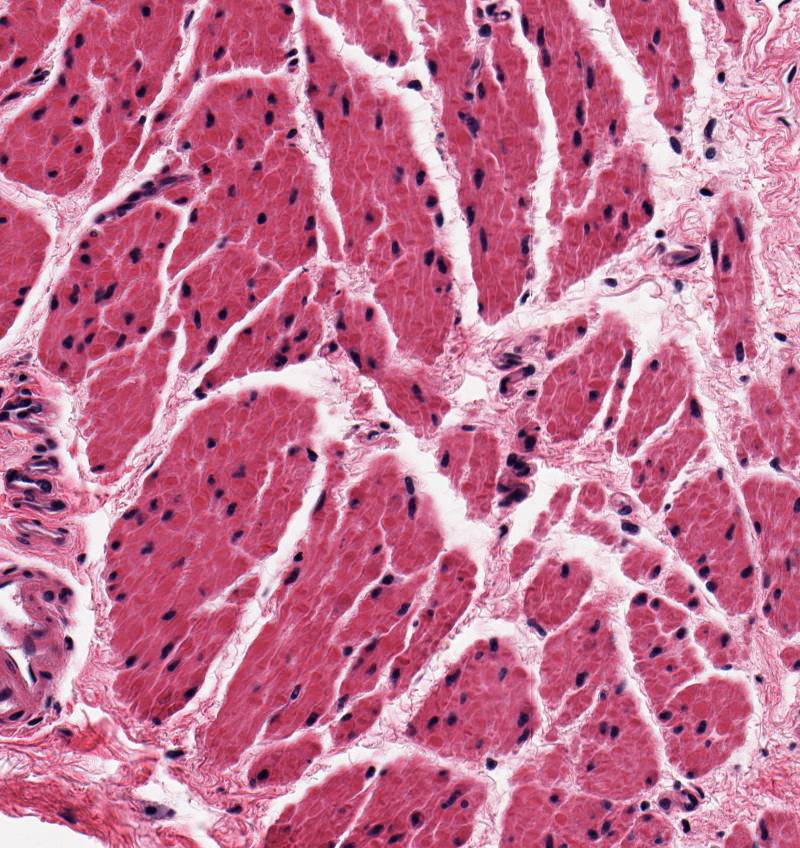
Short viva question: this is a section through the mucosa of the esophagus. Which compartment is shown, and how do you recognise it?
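Field: smooth muscle. Dark purple oval nuclei scattered evenly through bundle interiors, not gathered at edges. Cytoplasm deep, fairly uniform pink, without cross-striations.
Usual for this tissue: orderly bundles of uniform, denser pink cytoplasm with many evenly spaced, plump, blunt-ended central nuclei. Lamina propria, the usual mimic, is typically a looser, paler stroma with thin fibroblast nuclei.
Loose, wavy, pale-pink connective tissue between bundles, most abundant at upper right edge. No epithelium lining any surface or space.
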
